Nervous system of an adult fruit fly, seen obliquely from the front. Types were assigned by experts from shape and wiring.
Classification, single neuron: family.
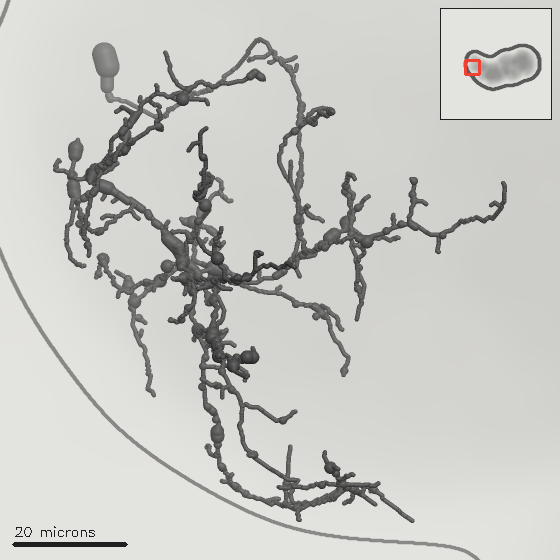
hemilineage 20A.22A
